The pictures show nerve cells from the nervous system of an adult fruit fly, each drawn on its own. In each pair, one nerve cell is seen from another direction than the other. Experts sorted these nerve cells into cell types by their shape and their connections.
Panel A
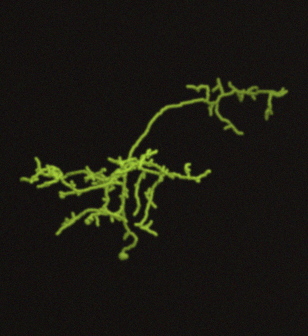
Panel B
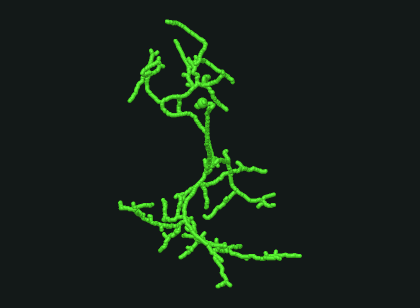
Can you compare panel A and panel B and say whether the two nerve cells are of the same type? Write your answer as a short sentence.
They are of different cell types.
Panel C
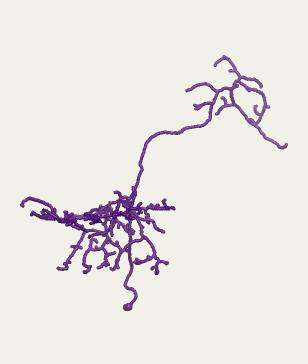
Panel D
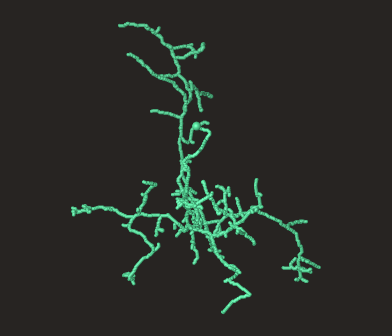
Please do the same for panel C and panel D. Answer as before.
They are of the same cell type.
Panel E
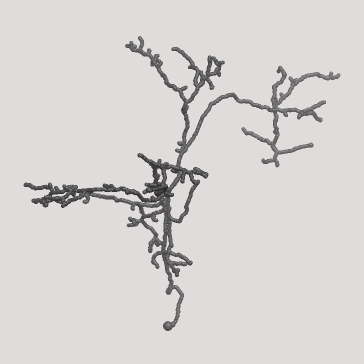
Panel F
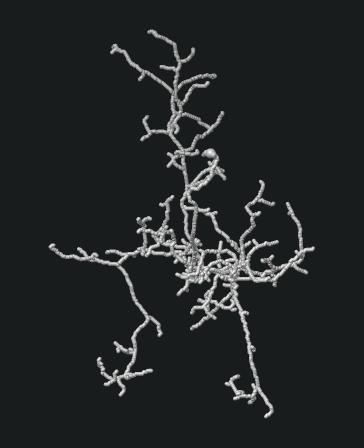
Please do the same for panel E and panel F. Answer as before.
They are of different cell types.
